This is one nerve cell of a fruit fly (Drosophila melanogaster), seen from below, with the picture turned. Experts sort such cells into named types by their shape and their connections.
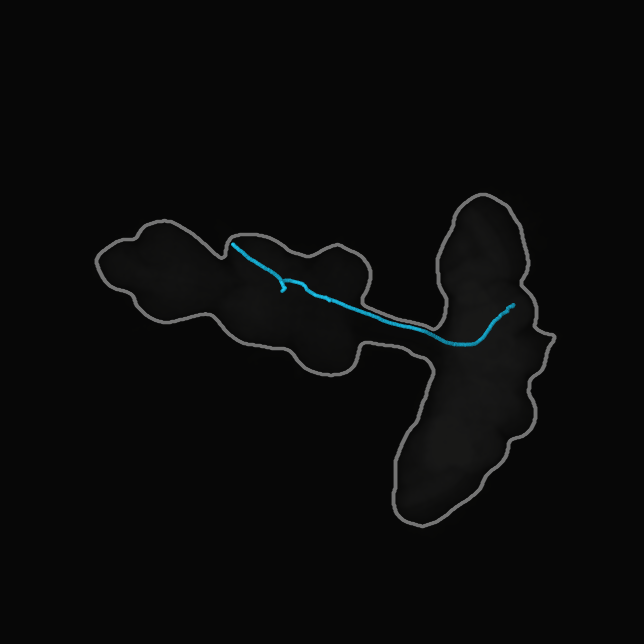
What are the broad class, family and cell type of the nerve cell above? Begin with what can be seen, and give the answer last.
No cell body is drawn. In this view it is more than twice as wide as it is tall. Its broad class is sensory neuron ascending to the brain. Its family is called class mechanosensory proprioceptive. It is of cell type SApp23.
